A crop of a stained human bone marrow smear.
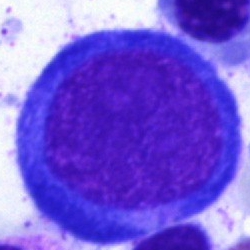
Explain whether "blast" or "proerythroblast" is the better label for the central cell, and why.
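It is a proerythroblast. Chromatin comes first on the list: finely stippled and evenly spread through the whole nucleus. Next is the cytoplasm, a deep blue rim around the nucleus, wider at the lower left than at the upper right. Last, no vacuoles are seen in that cytoplasm.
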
